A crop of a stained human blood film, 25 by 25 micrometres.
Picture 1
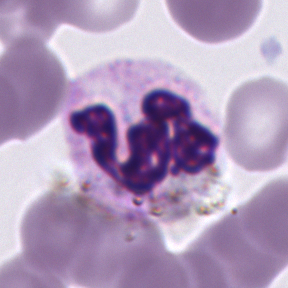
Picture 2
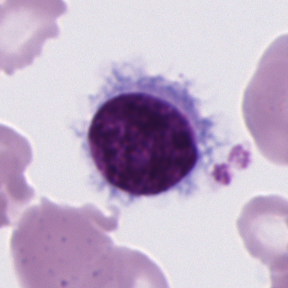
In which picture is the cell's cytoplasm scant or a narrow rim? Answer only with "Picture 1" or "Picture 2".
Picture 2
